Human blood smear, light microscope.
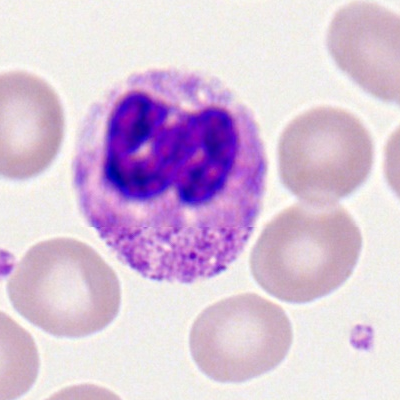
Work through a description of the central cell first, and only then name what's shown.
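Checking the nucleus, it has two lobes lying side by side and sits in the upper half of the cell. Checking for nucleoli, none are visible. Checking the cytoplasm, no vacuoles are seen. This is a segmented neutrophil.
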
